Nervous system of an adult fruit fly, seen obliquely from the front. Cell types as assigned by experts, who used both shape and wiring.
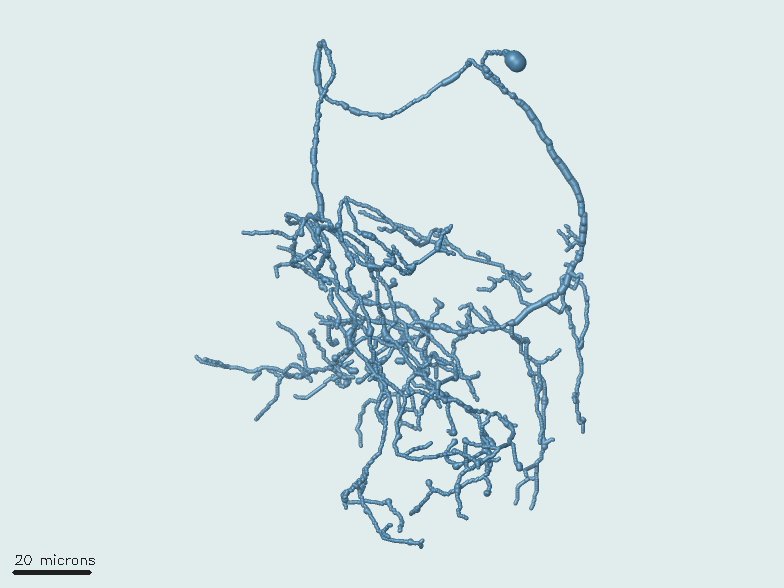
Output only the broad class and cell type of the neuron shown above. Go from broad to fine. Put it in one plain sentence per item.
A central-brain intrinsic neuron, type PLP079.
